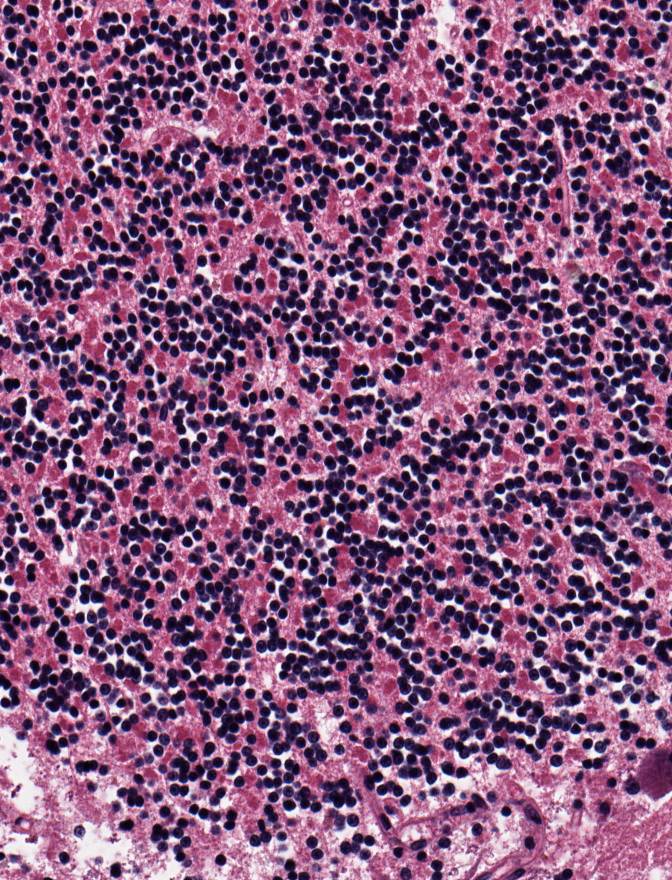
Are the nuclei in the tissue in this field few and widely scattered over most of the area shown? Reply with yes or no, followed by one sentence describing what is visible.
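No. Small, dark, round nuclei are densely packed across almost the whole field.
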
